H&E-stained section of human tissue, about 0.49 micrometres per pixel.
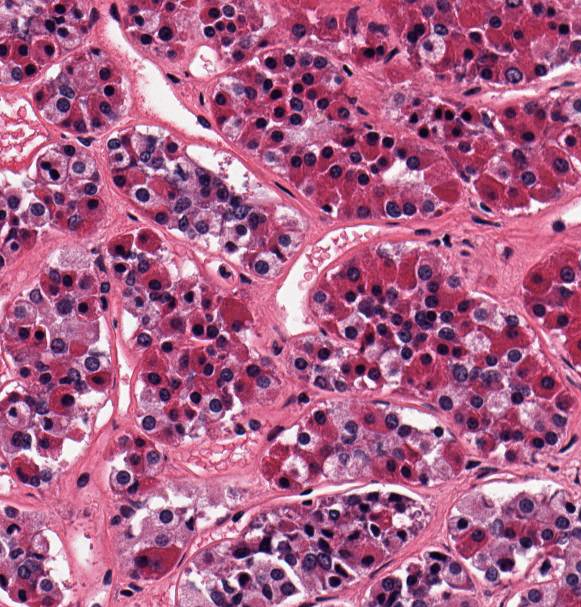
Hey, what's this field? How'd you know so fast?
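This field is chiefly pars distalis of the pituitary. Its cells form rounded nests divided by thin pink fibrous septa, in which thin-walled vessels with flattened endothelial nuclei run. Within the nests, bright red eosinophilic cells mix with pale ones, and purplish-grey granular cells are scattered through.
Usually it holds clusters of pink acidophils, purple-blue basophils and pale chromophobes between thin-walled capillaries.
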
